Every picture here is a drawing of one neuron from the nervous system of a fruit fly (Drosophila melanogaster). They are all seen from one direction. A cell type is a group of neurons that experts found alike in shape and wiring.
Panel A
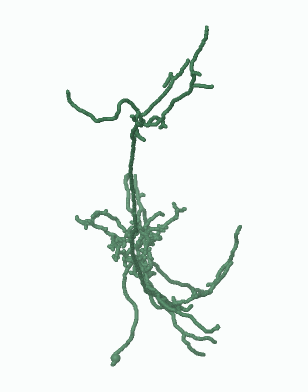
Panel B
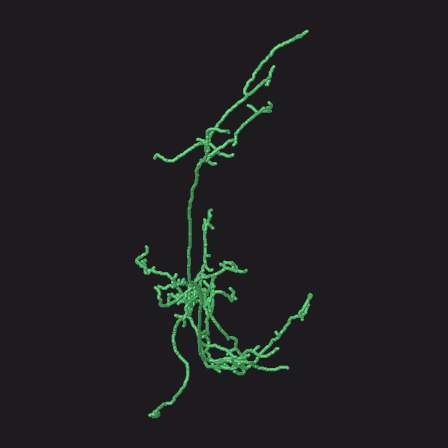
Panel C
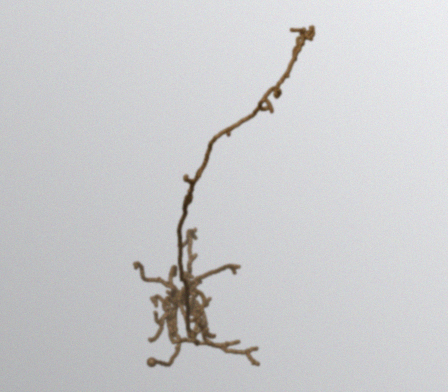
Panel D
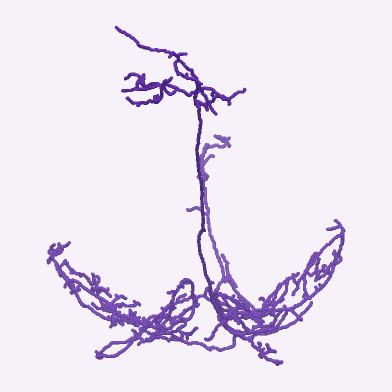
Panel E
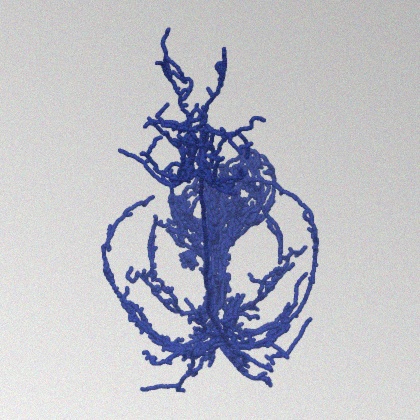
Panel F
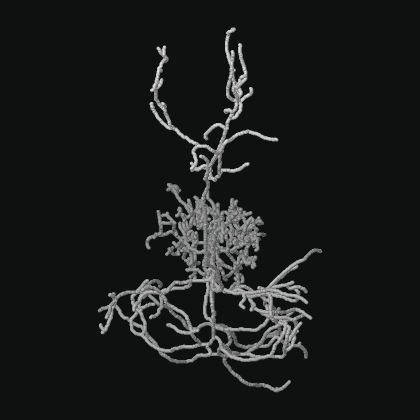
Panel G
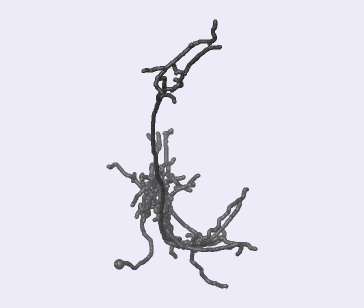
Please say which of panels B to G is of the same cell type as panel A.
B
